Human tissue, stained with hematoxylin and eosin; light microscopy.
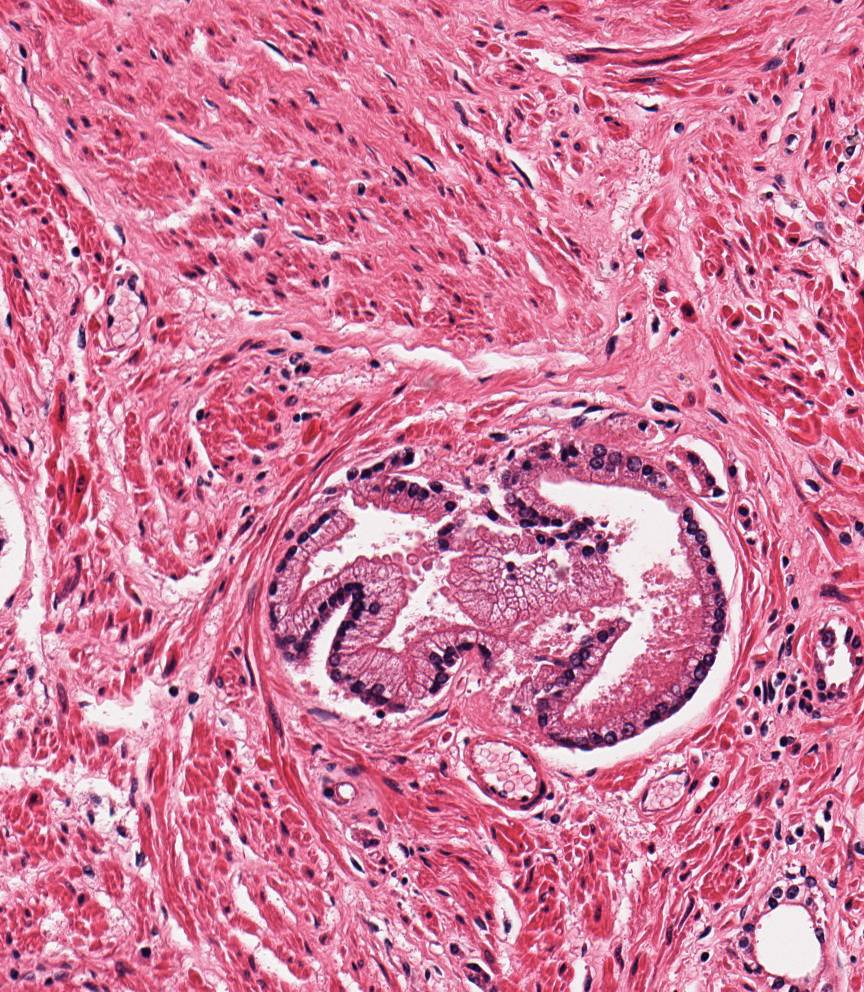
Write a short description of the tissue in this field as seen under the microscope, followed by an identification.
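To begin, the gland lining is folded, with infoldings projecting into the lumen. Next, the lining cells carry dark nuclei at their base. Then, a thin rim of concentrically arranged spindle cells encircles the gland. Around it, smooth muscle bundles run in different directions, some cut lengthwise and some across. The tissue is prostate.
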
